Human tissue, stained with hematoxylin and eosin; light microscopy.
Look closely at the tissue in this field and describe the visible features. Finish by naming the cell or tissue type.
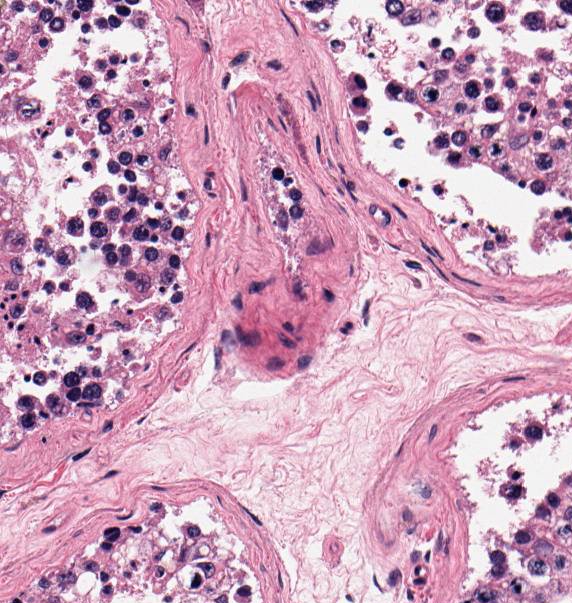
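The compartments hold many rounded cells with dark, round, densely stained nuclei, lying loosely apart from one another. Detached and scattered, these cells leave much empty white space between them. Near the centre, within the fibrous band, a cluster of cells shows abundant deep pink cytoplasm and several dark nuclei. No fat cells are present. Testis is the answer.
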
